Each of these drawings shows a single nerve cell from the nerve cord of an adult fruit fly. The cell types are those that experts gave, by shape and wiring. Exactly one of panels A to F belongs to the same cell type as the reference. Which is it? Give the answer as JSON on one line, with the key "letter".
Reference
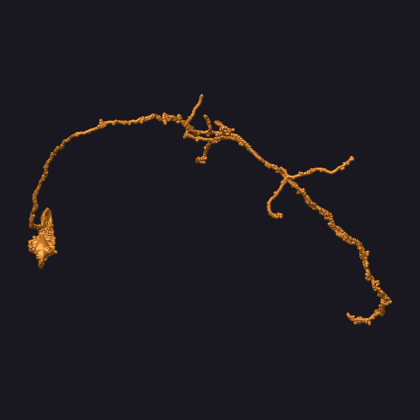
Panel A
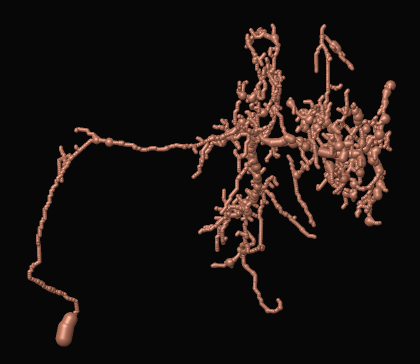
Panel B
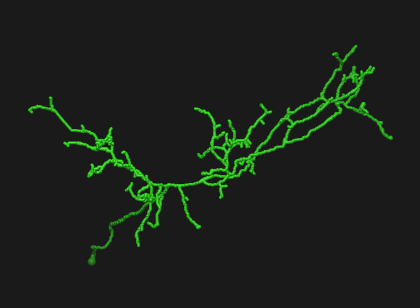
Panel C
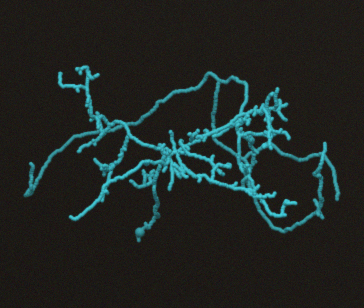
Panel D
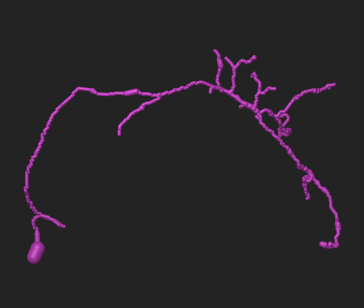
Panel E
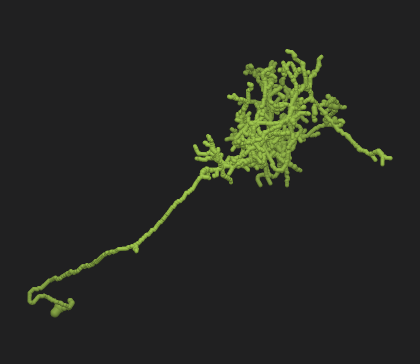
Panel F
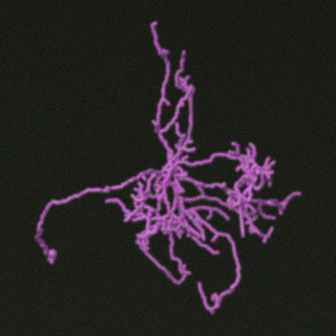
{"letter": "D"}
